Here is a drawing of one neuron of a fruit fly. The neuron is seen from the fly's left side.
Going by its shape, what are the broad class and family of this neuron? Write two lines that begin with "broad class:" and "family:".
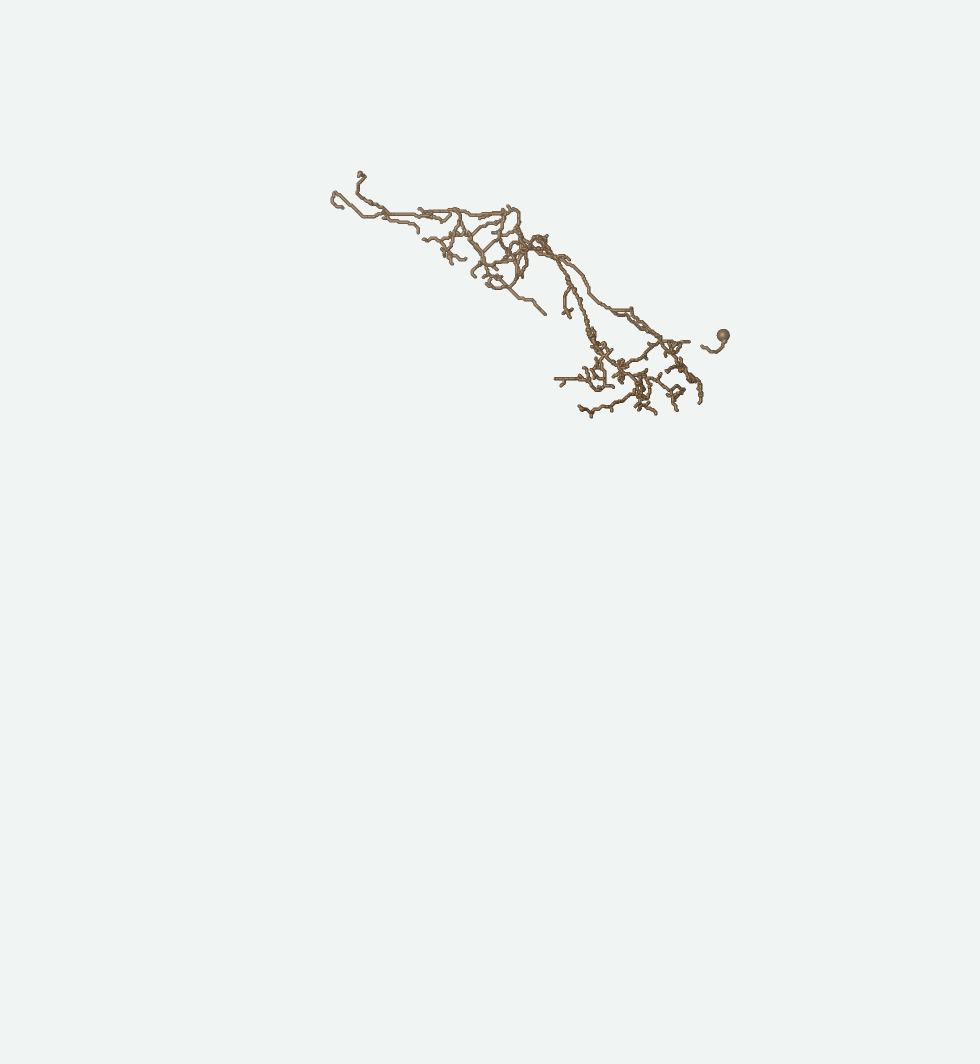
broad class: central-brain intrinsic neuron
family: hemilineage DM4_dorsal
